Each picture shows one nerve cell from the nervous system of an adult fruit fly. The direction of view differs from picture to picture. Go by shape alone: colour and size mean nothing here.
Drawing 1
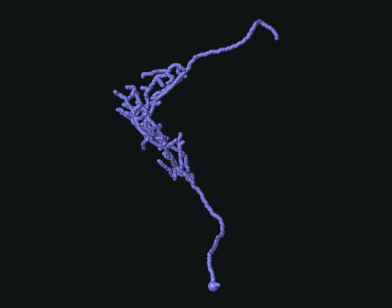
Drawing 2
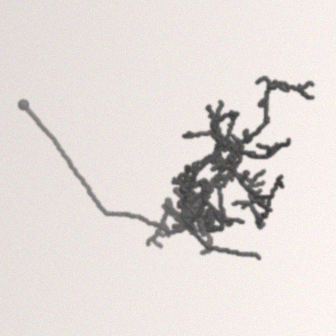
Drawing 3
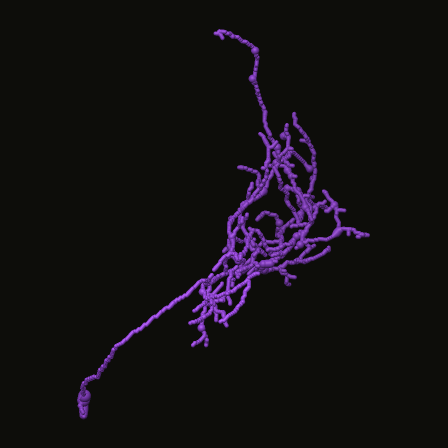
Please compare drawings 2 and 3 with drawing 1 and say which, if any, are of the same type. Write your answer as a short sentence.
Drawing 3 is of the same cell type.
